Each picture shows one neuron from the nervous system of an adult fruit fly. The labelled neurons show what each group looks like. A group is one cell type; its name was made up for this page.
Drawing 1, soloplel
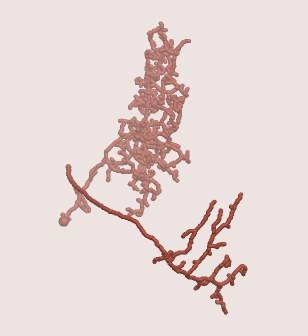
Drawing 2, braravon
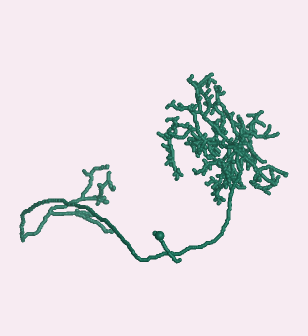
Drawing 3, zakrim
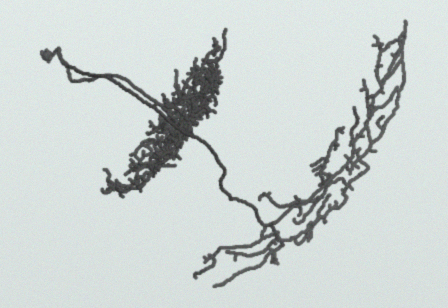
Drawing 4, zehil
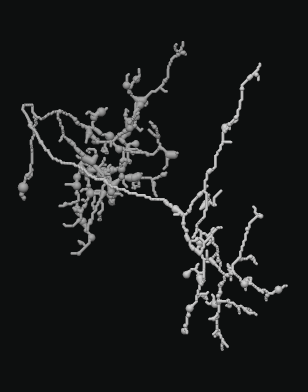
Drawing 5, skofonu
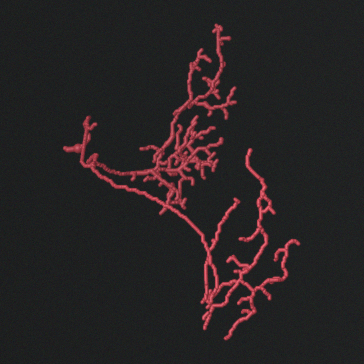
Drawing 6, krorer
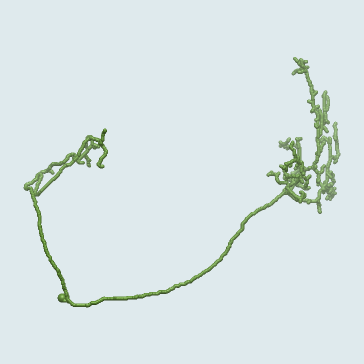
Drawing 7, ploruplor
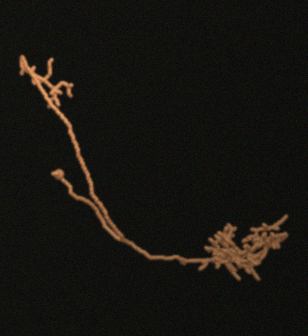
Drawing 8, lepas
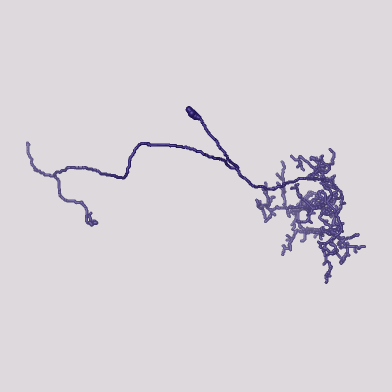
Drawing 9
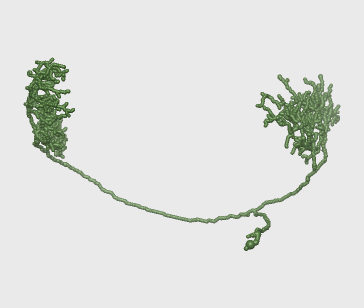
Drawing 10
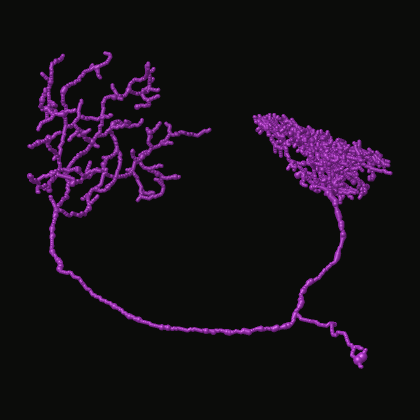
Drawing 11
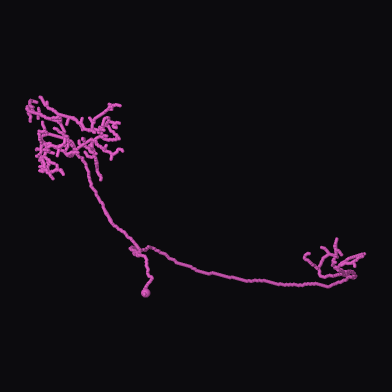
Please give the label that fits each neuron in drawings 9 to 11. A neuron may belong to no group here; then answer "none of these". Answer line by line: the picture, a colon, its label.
9: zehil
10: skofonu
11: krorer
